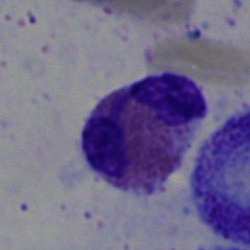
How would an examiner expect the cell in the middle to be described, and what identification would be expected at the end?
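Two dark lobes make up the nucleus here, one at the left edge of the cell, the other at the upper right. Both have dense chromatin staining dark purple. Between them, a fair amount of pinkish-purple cytoplasm fills the centre and lower part. It's an eosinophil.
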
